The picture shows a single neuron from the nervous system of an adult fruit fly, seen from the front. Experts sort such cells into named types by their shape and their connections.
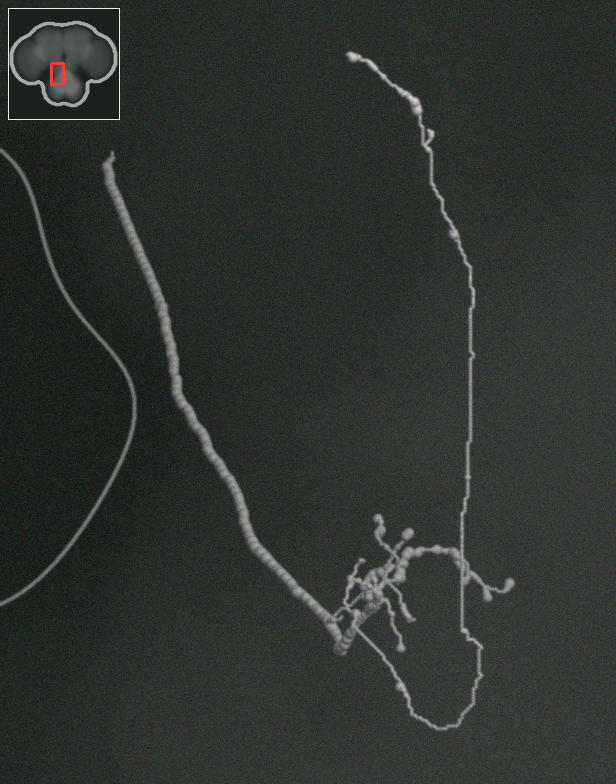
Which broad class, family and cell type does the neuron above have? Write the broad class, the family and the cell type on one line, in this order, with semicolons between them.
sensory neuron ascending to the brain; class mechanosensory proprioceptive; SApp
